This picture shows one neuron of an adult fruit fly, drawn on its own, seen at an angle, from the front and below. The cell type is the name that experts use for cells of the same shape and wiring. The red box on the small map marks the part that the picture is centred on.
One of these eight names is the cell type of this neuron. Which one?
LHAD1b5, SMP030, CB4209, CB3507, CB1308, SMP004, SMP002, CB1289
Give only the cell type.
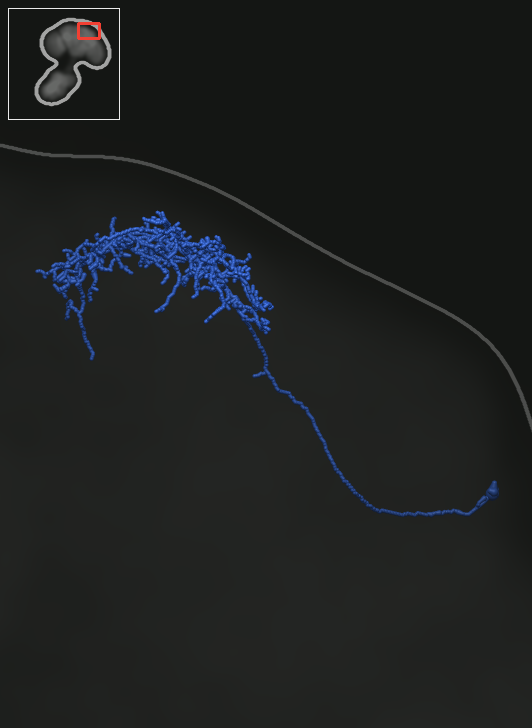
SMP004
